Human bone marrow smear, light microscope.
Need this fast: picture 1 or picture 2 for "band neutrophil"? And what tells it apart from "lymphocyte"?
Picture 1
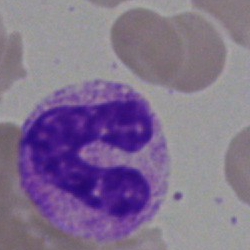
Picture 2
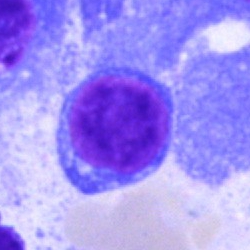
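To my eye, picture 1 holds the band neutrophil and picture 2 the lymphocyte. The nucleus is where they part most clearly. In picture 1 it is a thick curved band, bent into a C shape that opens toward the right.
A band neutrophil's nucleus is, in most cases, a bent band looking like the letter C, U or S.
In picture 2, by contrast, the nucleus fills most of the cell and sits toward the upper right. Around it, the cytoplasm is a deep blue rim, widest at the lower left.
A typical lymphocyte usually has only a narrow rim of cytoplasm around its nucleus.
I see no granules in that rim.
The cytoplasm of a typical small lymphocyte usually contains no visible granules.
The chromatin is dark purple in both, coarsely clumped in picture 1 and mottled and patchy in picture 2.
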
